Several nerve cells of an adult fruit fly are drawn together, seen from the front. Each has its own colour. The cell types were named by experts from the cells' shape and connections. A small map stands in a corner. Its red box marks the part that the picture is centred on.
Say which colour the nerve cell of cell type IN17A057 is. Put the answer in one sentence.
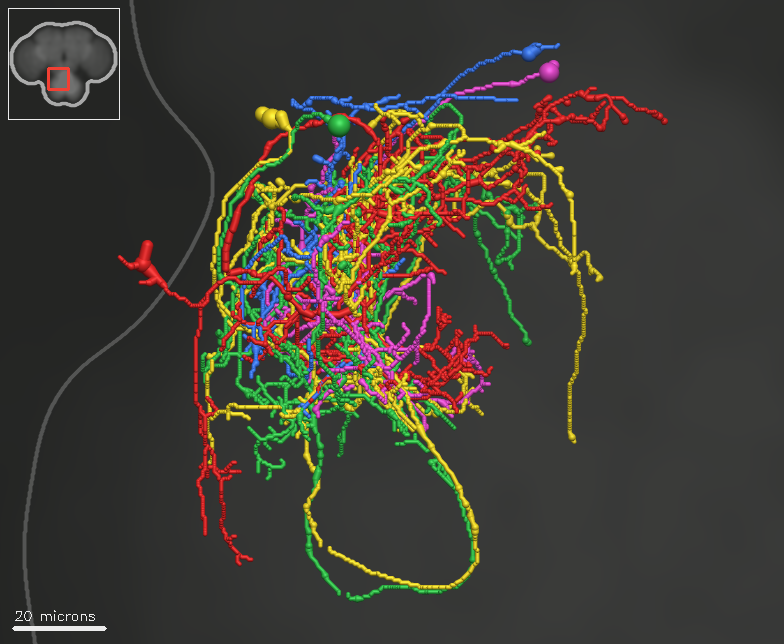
The colour is green.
